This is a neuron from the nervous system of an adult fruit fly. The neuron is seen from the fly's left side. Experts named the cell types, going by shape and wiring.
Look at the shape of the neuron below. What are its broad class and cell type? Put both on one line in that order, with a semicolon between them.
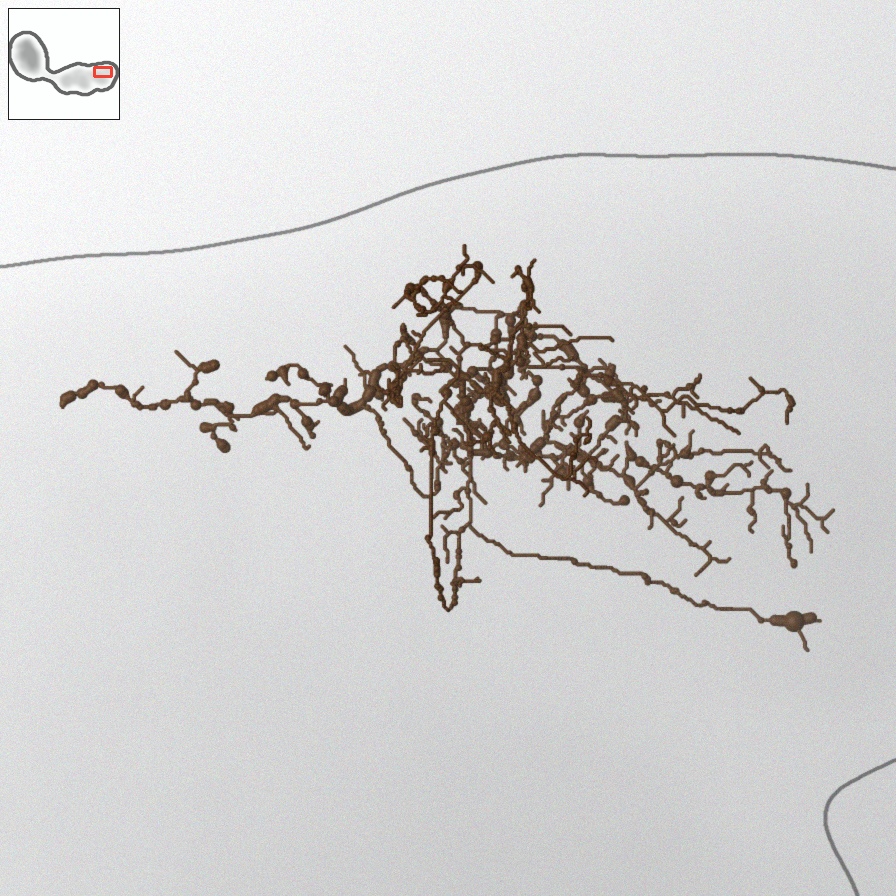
nerve-cord intrinsic neuron; INXXX373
